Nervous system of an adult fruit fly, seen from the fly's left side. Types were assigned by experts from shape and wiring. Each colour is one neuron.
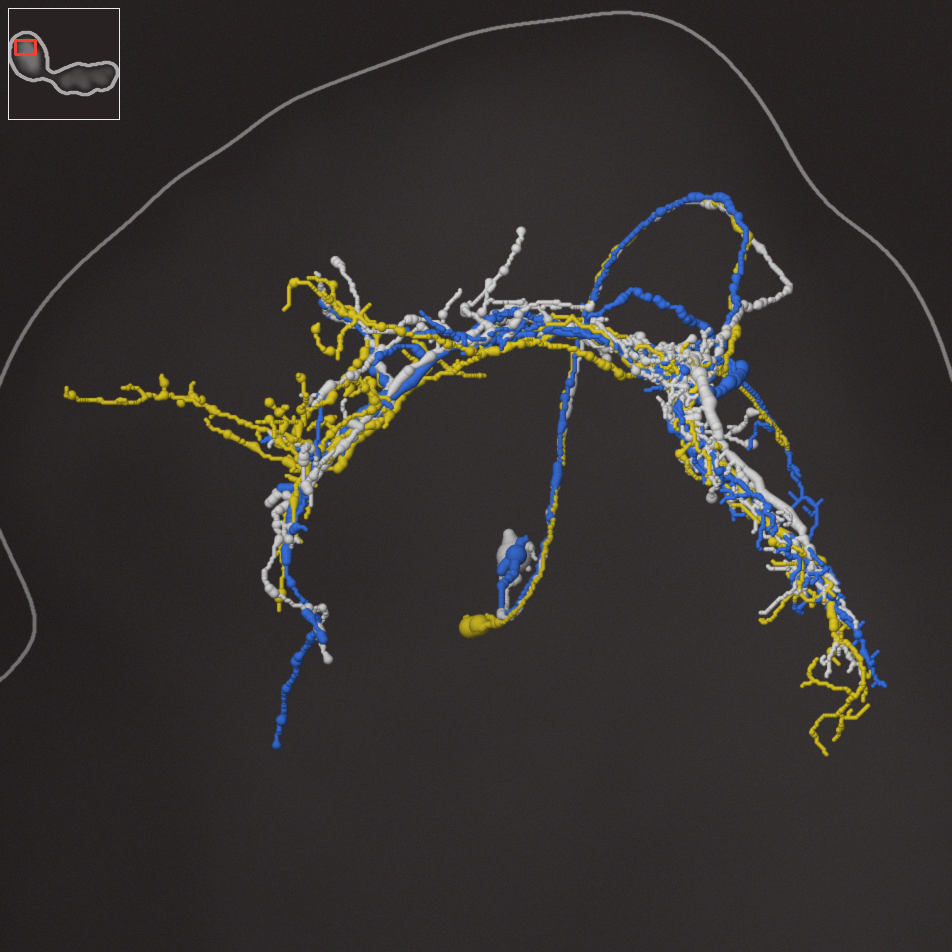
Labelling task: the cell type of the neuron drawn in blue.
ATL001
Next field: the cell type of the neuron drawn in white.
ATL002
